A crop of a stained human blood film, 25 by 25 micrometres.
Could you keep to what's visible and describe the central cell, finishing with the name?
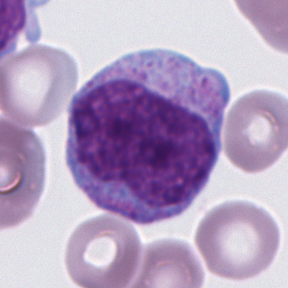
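Taking the outline first, the cell is roughly round with a smooth edge. Next, the nucleus sits toward the lower left, so the band of cytoplasm along the top is wider. Then the cytoplasm: fine purple granules are scattered through it, most visibly above the nucleus, and no vacuoles are present. Finally, the cell is an atypical promyelocyte.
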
